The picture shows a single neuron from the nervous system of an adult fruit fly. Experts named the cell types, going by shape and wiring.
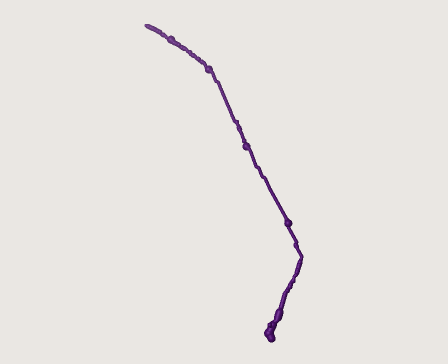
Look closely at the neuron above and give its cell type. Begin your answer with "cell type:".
cell type: R7y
